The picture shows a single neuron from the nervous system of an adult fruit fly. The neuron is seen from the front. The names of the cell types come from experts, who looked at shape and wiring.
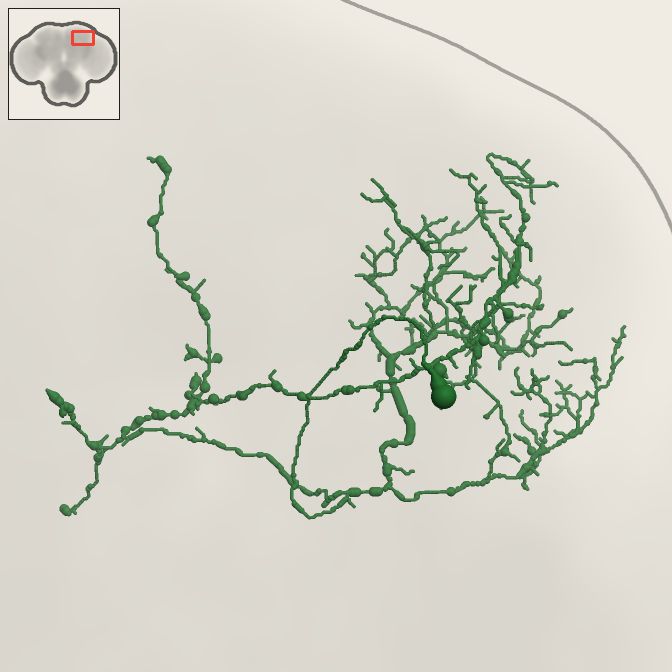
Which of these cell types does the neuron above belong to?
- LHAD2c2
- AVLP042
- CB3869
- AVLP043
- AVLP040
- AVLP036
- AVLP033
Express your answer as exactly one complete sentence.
This neuron counts as a member of the cell type CB3869.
